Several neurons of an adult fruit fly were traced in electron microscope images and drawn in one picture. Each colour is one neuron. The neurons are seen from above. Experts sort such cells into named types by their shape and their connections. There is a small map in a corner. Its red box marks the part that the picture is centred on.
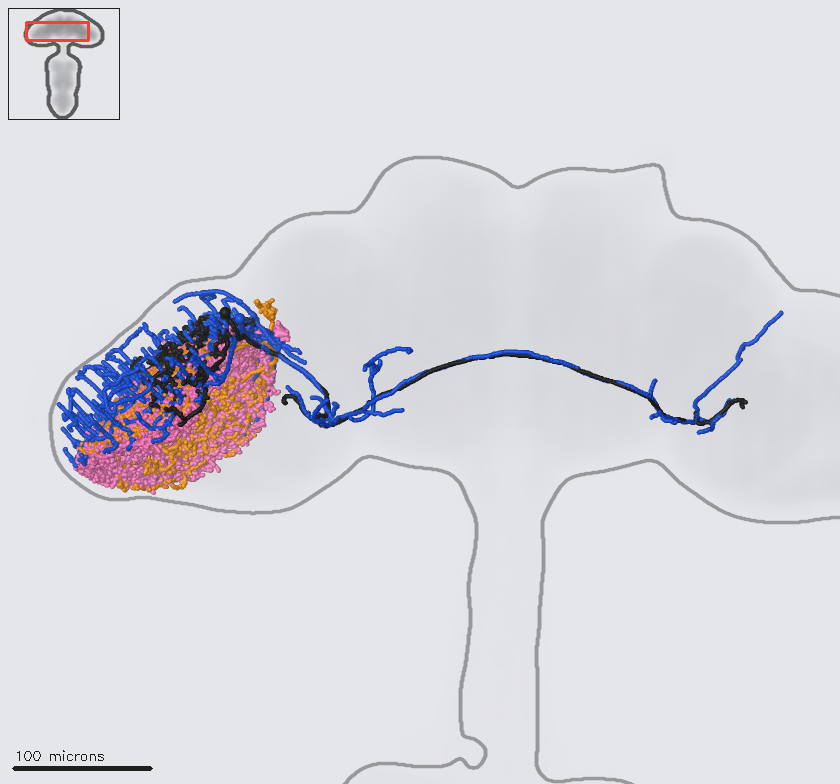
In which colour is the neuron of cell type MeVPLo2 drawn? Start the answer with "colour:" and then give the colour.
colour: black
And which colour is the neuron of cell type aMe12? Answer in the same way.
colour: blue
